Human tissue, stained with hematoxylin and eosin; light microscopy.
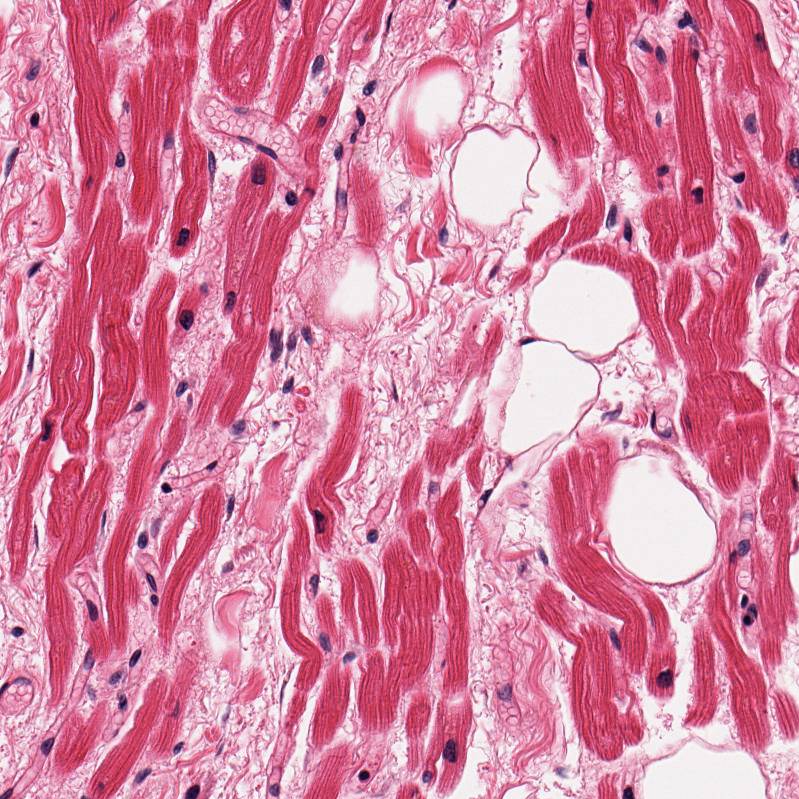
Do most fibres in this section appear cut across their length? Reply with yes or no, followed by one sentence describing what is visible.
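No. The muscle fibres run roughly vertically from the top to the bottom of the field.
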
